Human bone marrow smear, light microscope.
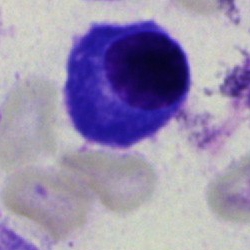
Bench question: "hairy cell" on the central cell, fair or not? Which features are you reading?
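Not hairy cell: plasma cell. Nucleus off-centre, toward upper right.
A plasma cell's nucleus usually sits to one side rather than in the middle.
Cytoplasm abundant, deep blue.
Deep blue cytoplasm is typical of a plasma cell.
Chromatin very dark and dense. Outline roughly oval, edge mostly smooth; slightly paler zone just left of the nucleus; no distinct granules.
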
